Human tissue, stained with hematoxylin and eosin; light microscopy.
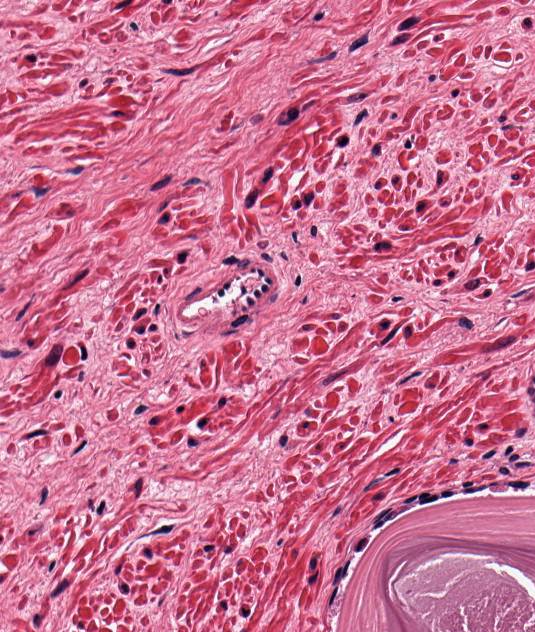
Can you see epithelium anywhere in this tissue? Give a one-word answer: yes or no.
Yes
